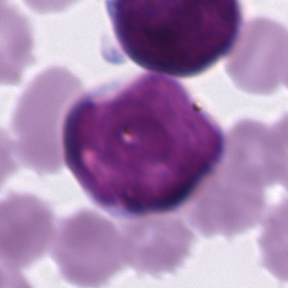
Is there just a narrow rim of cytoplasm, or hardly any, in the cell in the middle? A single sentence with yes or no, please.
Yes, scant cytoplasm surrounds the nucleus of this cell.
